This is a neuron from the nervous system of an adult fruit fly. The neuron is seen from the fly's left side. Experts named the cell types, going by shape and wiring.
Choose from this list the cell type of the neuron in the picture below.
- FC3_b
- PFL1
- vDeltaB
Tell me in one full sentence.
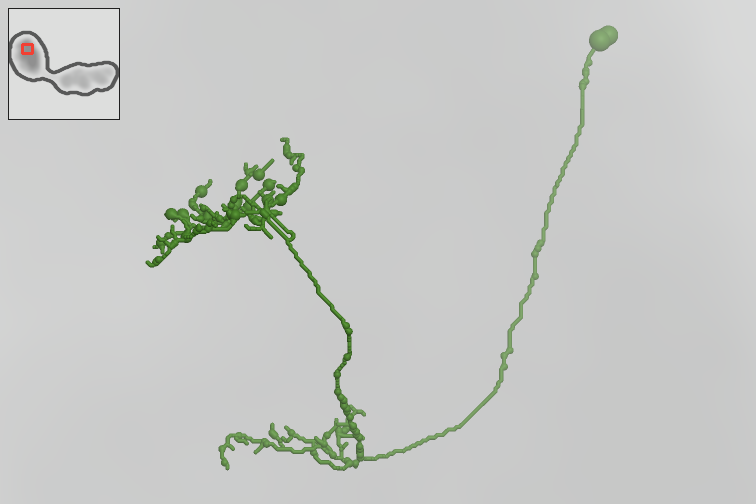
This neuron carries the cell type designation vDeltaB.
